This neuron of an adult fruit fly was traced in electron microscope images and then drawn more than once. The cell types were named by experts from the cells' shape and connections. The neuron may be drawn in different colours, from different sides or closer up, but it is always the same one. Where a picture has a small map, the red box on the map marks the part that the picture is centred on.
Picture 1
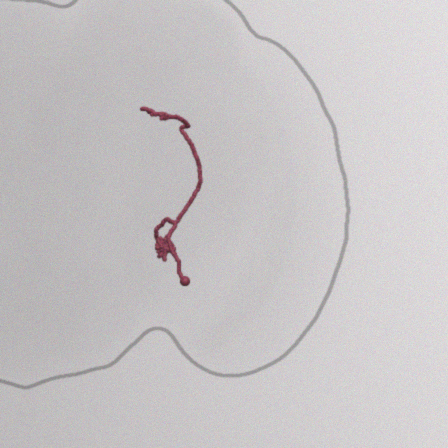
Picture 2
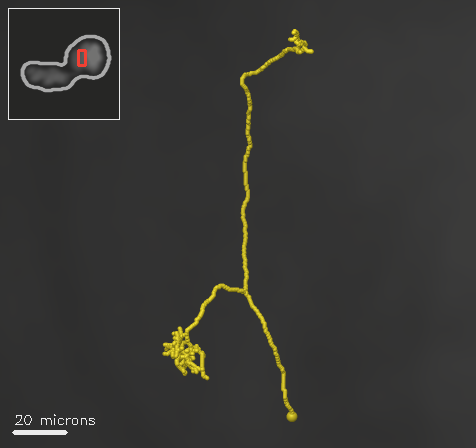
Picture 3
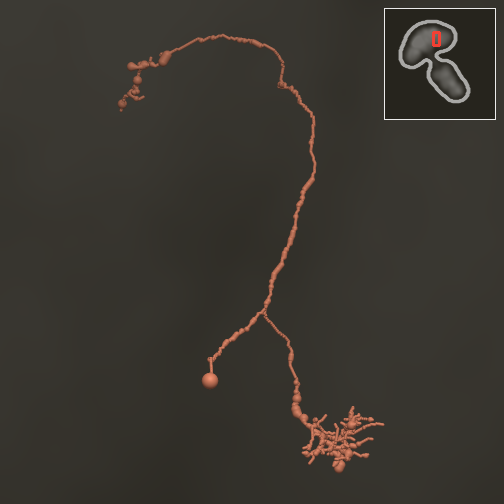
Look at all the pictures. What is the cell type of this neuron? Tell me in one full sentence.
The cell type that fits this neuron is LC30.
